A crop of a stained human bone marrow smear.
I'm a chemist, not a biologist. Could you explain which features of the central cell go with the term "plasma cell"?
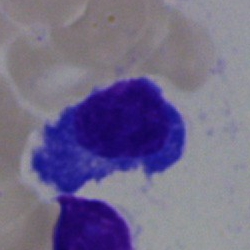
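First, the nucleus sits off-centre, toward the upper right of the cell.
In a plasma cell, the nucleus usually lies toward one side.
That position goes with the name. Second, a paler, mottled zone lies in the cytoplasm just below the nucleus.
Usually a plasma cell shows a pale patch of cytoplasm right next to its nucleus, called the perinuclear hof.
This zone fits that. Lastly, small tag-like projections stick out from the lower-right edge of the cell.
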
